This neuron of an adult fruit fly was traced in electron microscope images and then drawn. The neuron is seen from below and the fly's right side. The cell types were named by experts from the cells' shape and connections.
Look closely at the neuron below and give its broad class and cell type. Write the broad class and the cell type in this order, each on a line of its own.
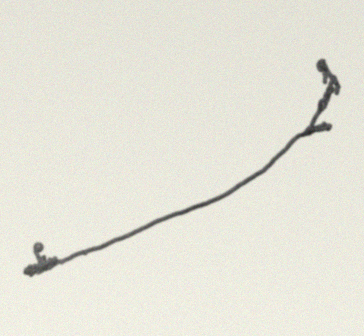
ascending neuron
ANXXX410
